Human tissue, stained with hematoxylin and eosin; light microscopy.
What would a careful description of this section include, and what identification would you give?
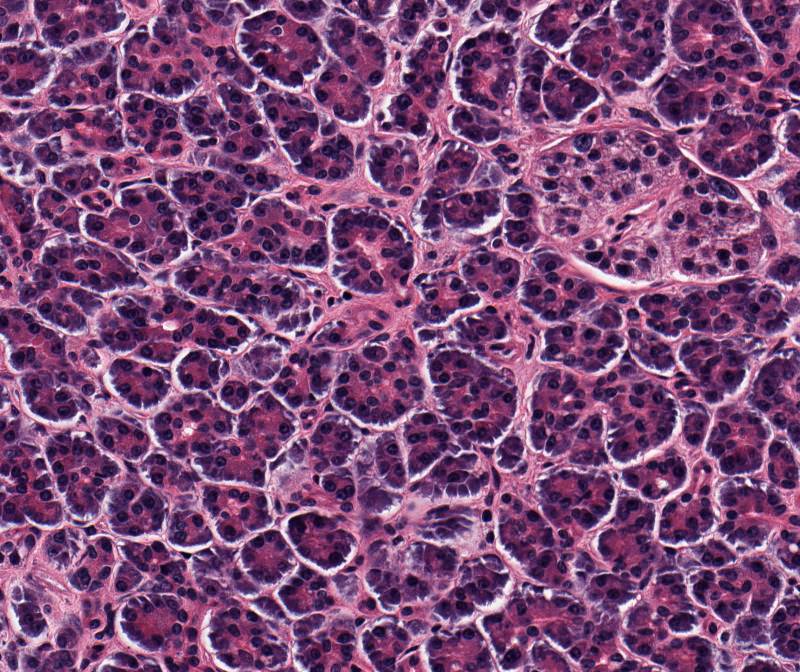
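Start with the acini: the cells lining them have round, dark nuclei set toward the base of each cell, and their cytoplasm is densely stained in purple-red tones, not pale or clear. Their lumens are tiny and mostly inconspicuous. In the upper right, a rounded group of paler cells is not arranged in acini. This is pancreas.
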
